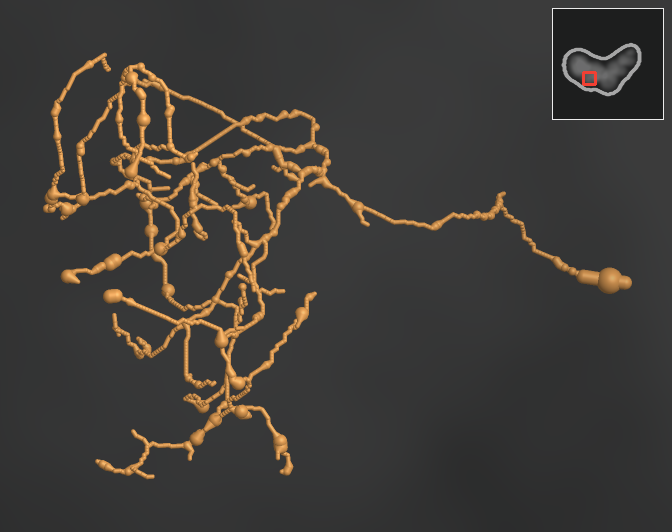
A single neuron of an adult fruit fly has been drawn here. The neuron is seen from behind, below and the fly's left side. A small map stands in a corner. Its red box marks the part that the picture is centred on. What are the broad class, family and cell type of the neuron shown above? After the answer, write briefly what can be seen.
Its broad class is central-brain intrinsic neuron. The family is hemilineage ALl1_dorsal. Its cell type is CB2908. Its cell body lies on the right of the picture. The picture shows dozens of branch ends.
